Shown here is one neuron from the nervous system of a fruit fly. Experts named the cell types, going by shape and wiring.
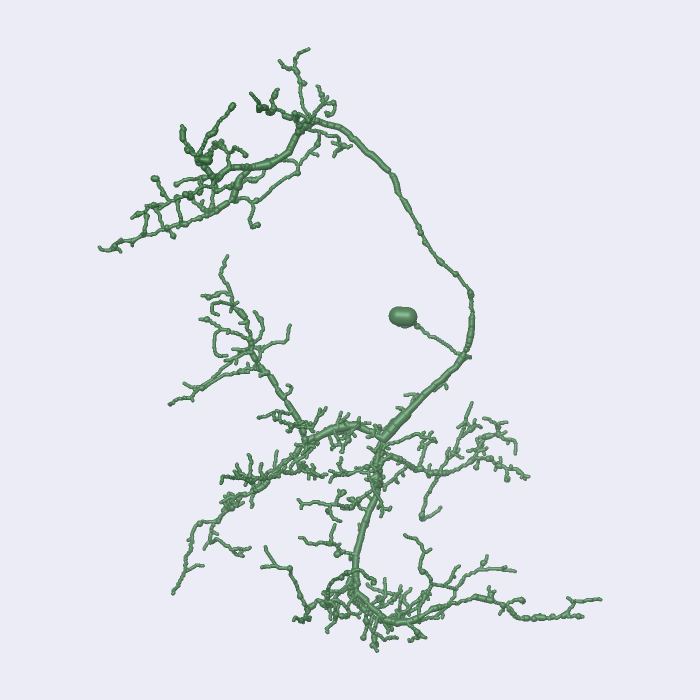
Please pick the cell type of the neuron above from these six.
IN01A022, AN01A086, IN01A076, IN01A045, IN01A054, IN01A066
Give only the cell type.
IN01A022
